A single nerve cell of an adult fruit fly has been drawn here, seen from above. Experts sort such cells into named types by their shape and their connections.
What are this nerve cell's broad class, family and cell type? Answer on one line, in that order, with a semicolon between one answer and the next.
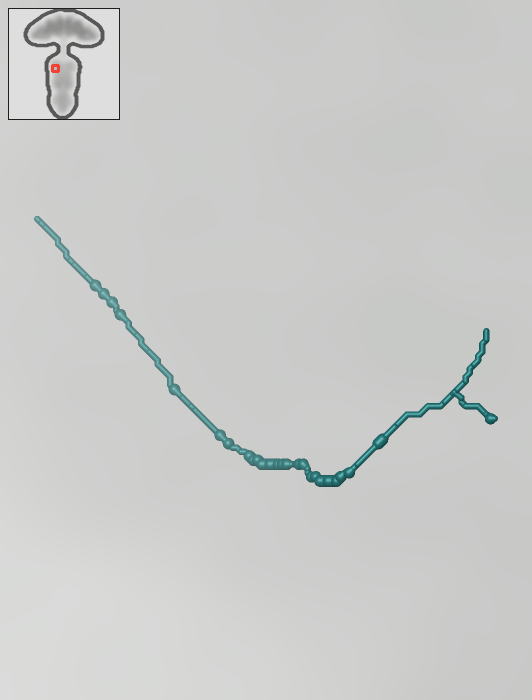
sensory neuron entering the nerve cord; class mechanosensory tactile; SNta30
